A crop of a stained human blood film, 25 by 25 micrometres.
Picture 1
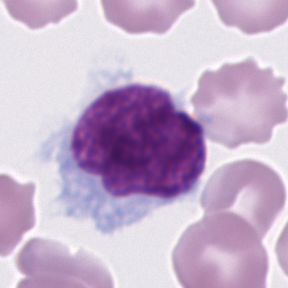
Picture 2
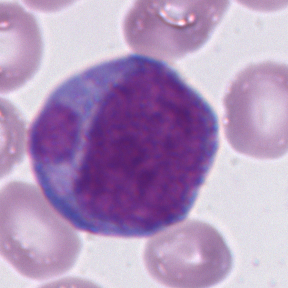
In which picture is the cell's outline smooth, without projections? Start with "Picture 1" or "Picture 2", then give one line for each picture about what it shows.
Picture 2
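Picture 1: The edge of the cytoplasm is ragged, with fine wispy projections.
Picture 2: The cell edge is smooth, without blebs or hair-like projections.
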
